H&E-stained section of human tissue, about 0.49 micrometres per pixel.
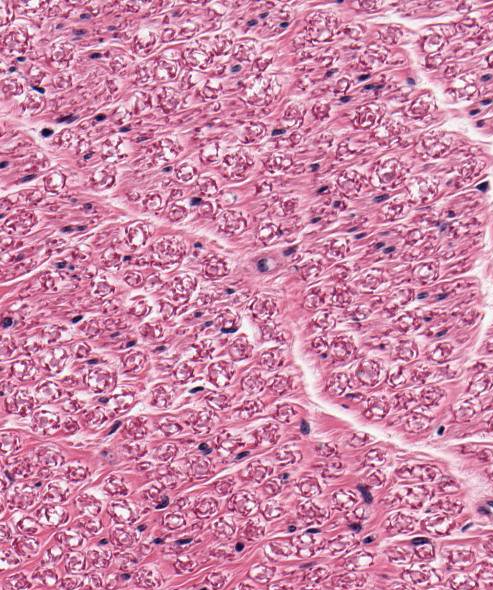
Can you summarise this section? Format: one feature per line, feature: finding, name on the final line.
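Profiles: closely packed, rounded, cross-cut, filling most of field
Each profile: pale centre, clumped pink rim
Grouping: in groups split by narrow pale clefts
Cleft: narrow, pale, centre down toward lower right
Nuclei: small, dark blue, mostly elongated, sparse between profiles
Name: tibial nerve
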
